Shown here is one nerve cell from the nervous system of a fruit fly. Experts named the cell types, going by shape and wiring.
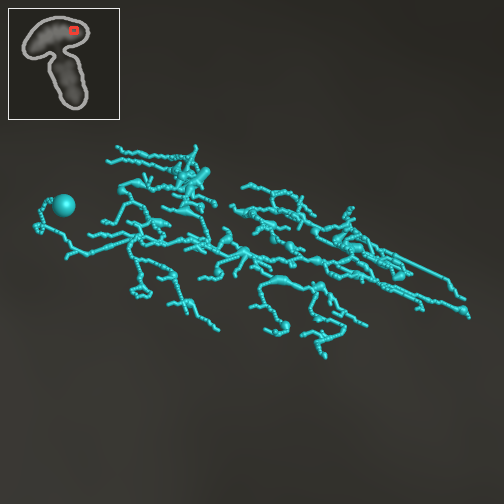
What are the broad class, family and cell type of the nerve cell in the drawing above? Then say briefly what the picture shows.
It is an optic-lobe intrinsic neuron. The family is Cm. Its cell type is Cm22. It lies in the brain. The cell body is on the left of the picture. The picture shows dozens of branch ends.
